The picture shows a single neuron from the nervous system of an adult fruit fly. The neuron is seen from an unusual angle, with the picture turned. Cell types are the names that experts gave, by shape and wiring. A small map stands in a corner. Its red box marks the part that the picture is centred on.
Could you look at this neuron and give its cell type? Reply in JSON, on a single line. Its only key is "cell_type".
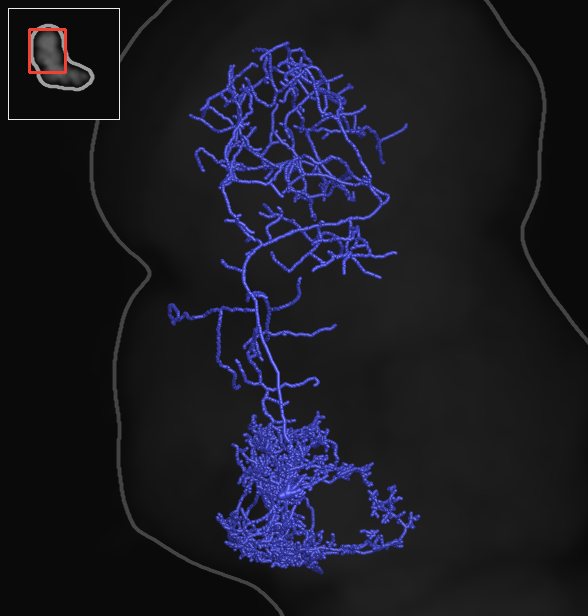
{"cell_type": "GNG105"}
